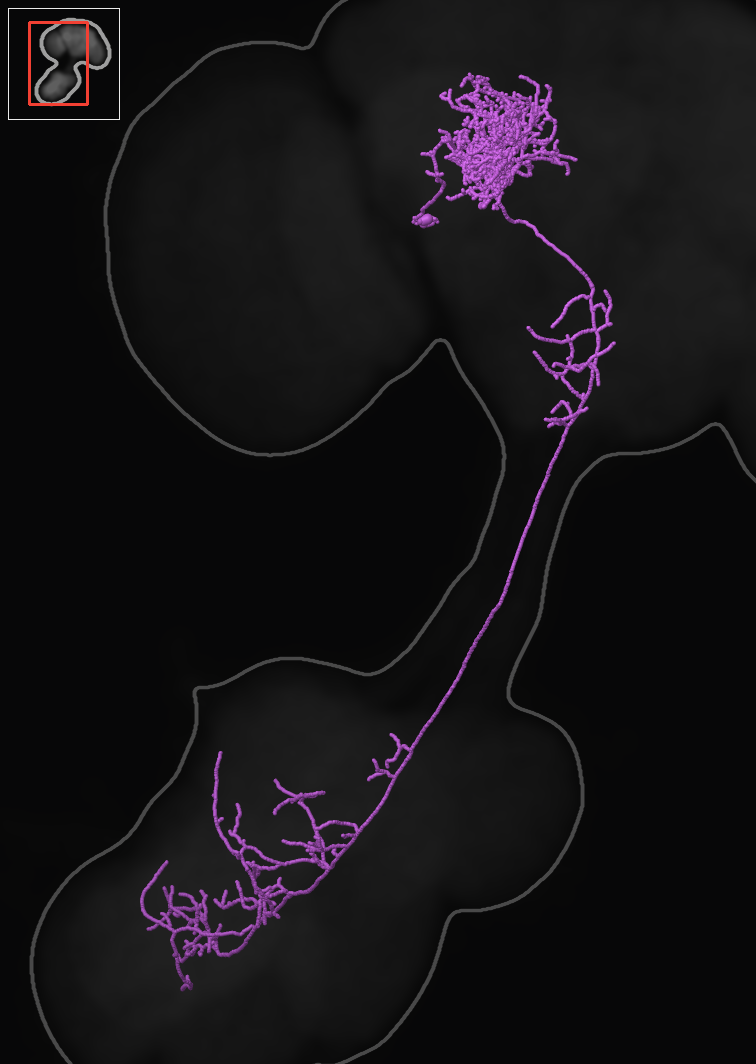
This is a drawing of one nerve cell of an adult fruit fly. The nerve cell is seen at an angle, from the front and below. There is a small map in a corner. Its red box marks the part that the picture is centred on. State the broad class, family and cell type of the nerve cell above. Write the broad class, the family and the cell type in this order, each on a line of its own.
descending neuron
DNpe
DNpe031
